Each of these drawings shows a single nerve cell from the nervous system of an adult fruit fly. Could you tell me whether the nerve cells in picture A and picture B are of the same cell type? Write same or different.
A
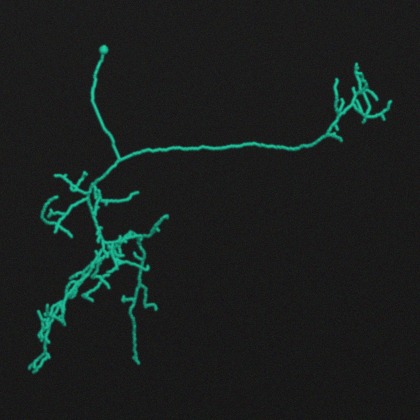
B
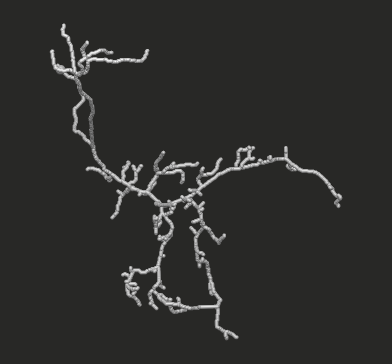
same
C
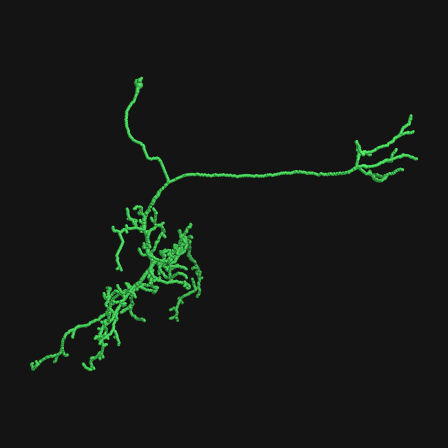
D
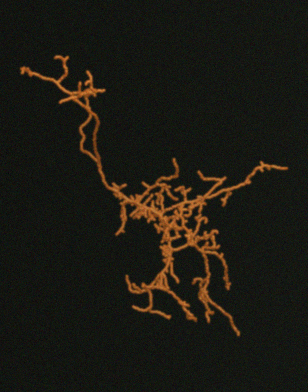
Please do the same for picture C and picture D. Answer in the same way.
different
